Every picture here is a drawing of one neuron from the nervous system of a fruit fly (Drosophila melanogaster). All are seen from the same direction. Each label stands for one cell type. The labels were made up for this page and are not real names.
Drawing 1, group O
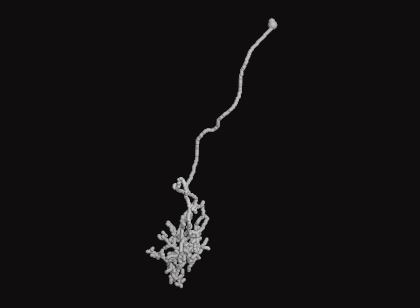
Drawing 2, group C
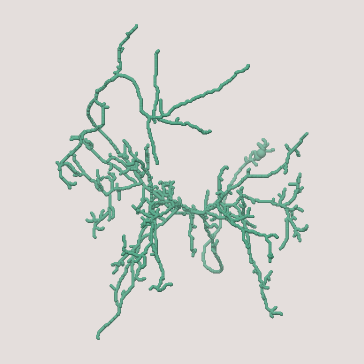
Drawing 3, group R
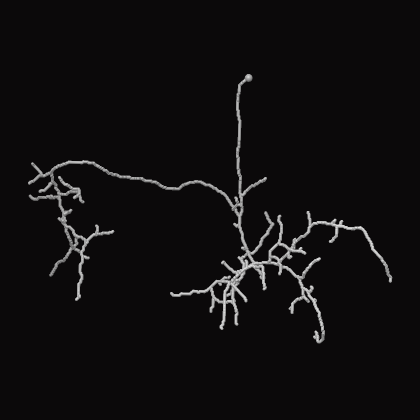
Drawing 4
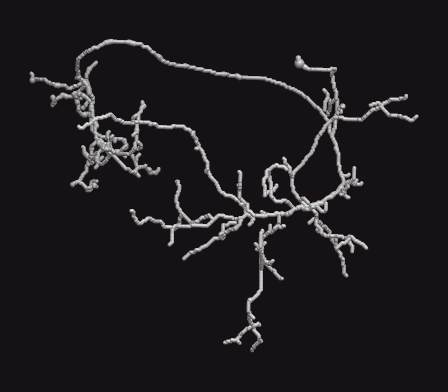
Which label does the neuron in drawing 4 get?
group R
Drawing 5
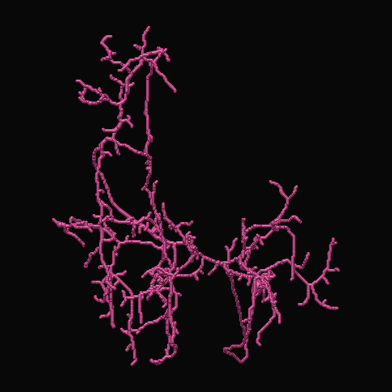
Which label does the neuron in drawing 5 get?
group C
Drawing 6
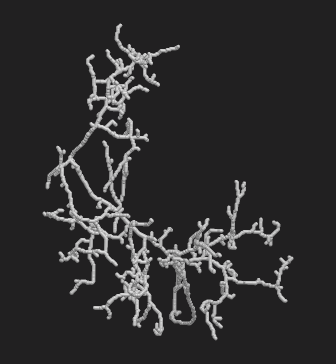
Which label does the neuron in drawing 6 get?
group C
